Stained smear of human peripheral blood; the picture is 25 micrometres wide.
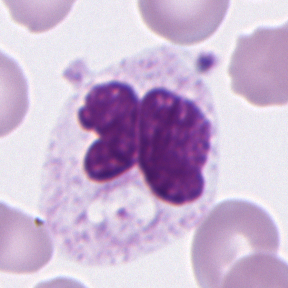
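Segmented neutrophil, the central cell of a stained human peripheral blood smear. A deep vertical cleft splits the nucleus of this segmented neutrophil into two lobes. Around it lies abundant pale lilac-grey cytoplasm, with fine purple granules scattered throughout. Below the nucleus, look for several clear vacuoles.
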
